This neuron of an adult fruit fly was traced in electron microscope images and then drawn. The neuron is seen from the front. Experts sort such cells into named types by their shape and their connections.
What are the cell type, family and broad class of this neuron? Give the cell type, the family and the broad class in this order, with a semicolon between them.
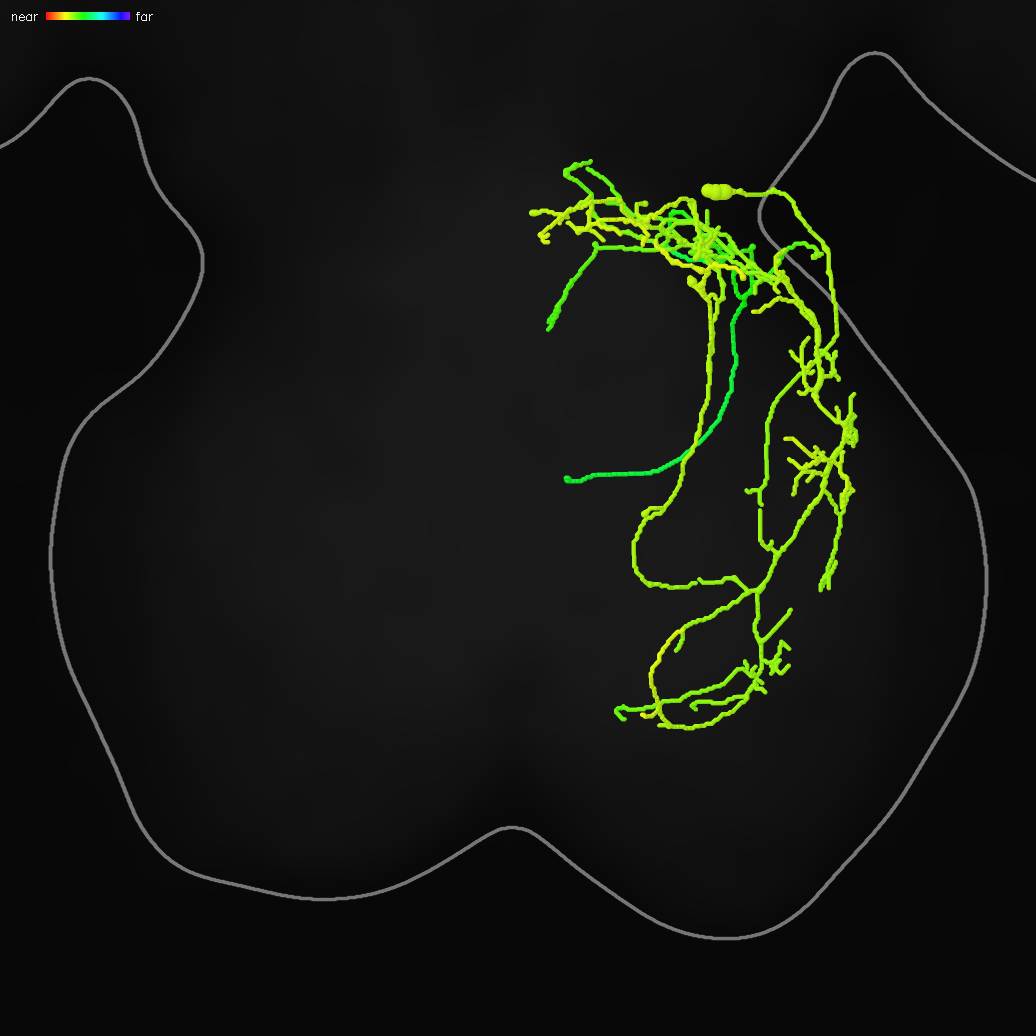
IN17A072; hemilineage 17A; nerve-cord intrinsic neuron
